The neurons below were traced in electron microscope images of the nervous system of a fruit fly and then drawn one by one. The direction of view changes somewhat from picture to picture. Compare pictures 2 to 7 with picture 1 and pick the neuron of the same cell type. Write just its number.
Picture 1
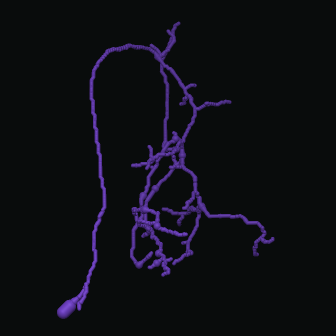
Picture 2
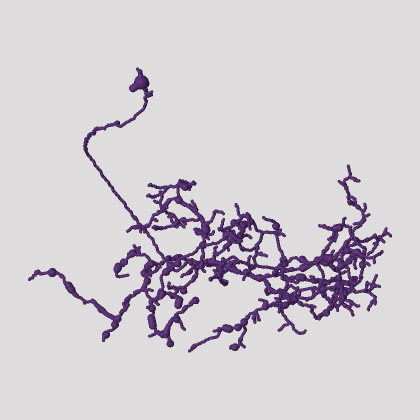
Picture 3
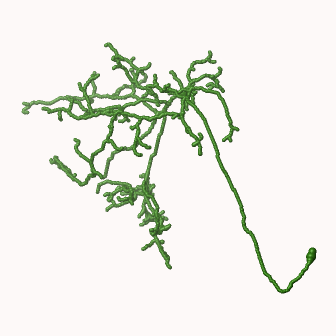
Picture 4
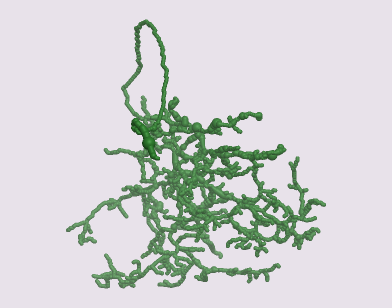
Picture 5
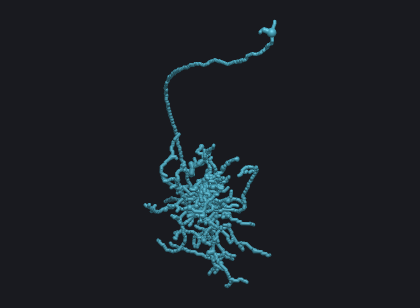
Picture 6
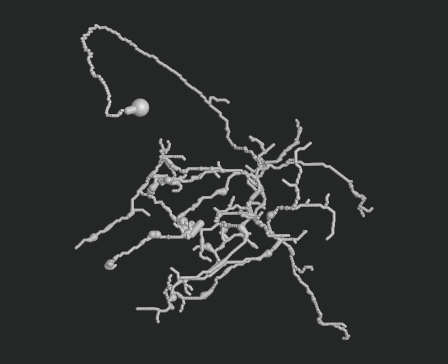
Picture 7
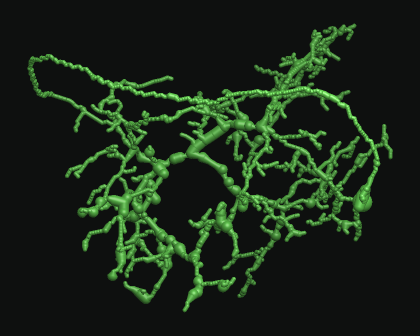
6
